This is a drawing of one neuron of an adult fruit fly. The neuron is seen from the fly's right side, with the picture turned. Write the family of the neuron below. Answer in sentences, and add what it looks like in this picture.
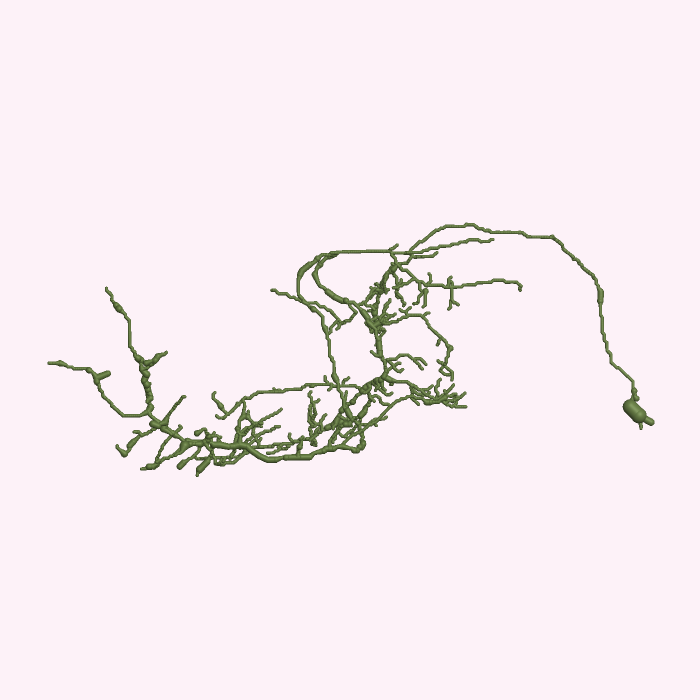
The family is hemilineage 18B. This is a nerve-cord intrinsic neuron. Its cell body lies on the right of the picture. Dozens of branch ends can be seen.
